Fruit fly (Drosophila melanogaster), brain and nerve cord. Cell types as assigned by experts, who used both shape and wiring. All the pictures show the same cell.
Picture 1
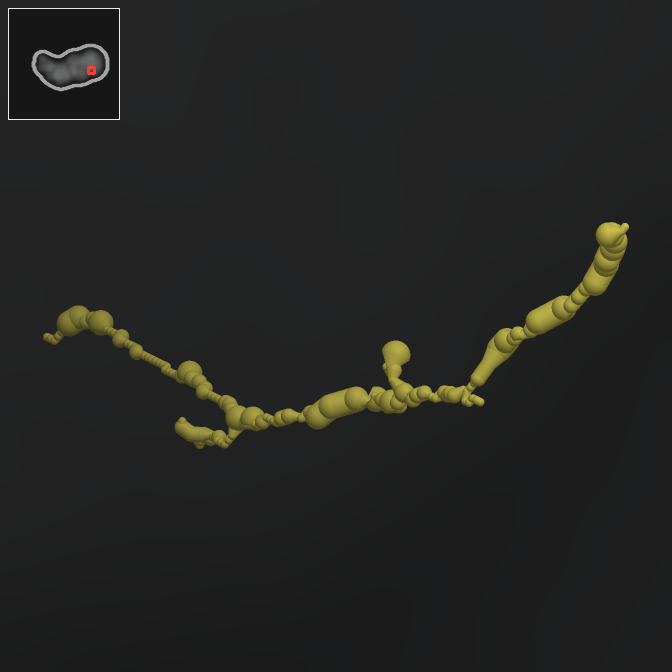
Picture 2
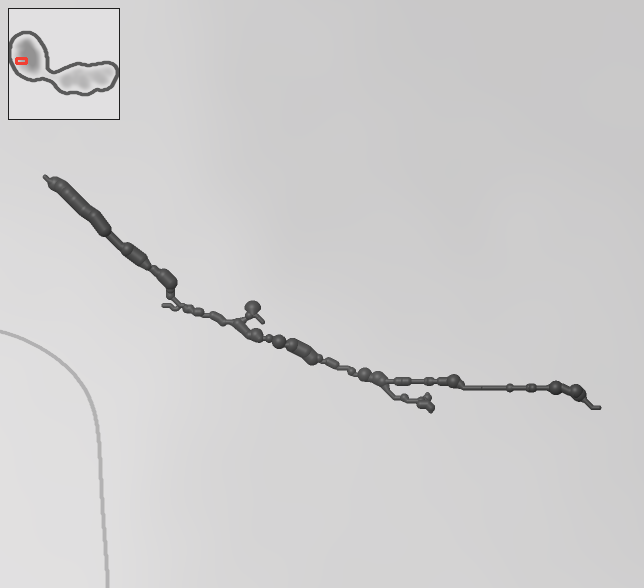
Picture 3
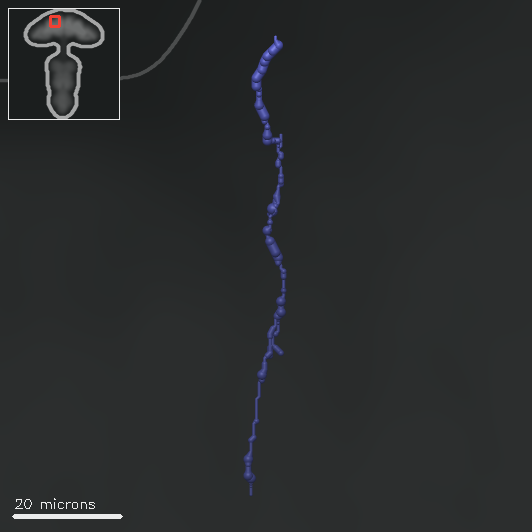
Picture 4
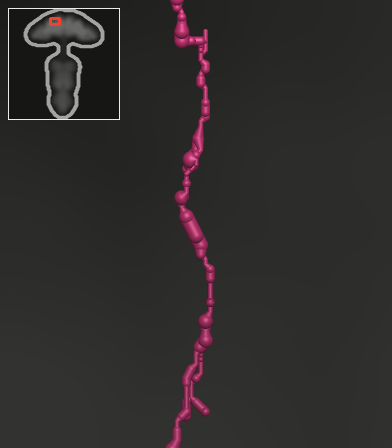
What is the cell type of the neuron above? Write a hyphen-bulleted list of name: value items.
- cell type: JO-B1_b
